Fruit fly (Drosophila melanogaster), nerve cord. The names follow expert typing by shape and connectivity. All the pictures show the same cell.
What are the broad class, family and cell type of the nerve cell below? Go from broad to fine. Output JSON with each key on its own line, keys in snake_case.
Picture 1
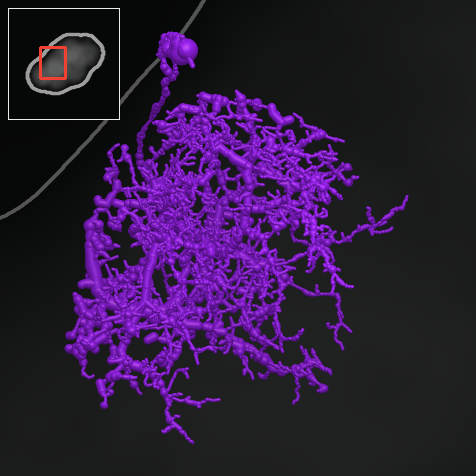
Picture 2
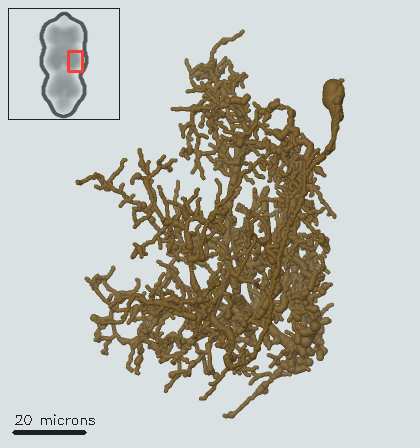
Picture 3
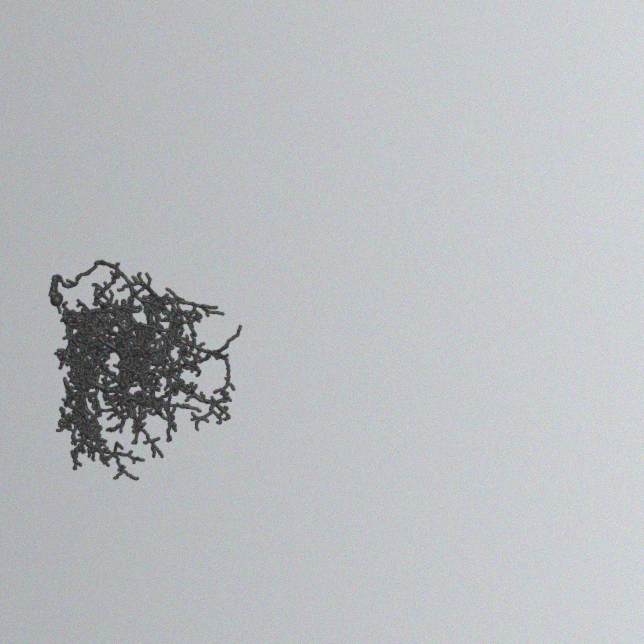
{
 "broad_class": "nerve-cord intrinsic neuron",
 "family": "hemilineage 19A",
 "cell_type": "IN19A016"
}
